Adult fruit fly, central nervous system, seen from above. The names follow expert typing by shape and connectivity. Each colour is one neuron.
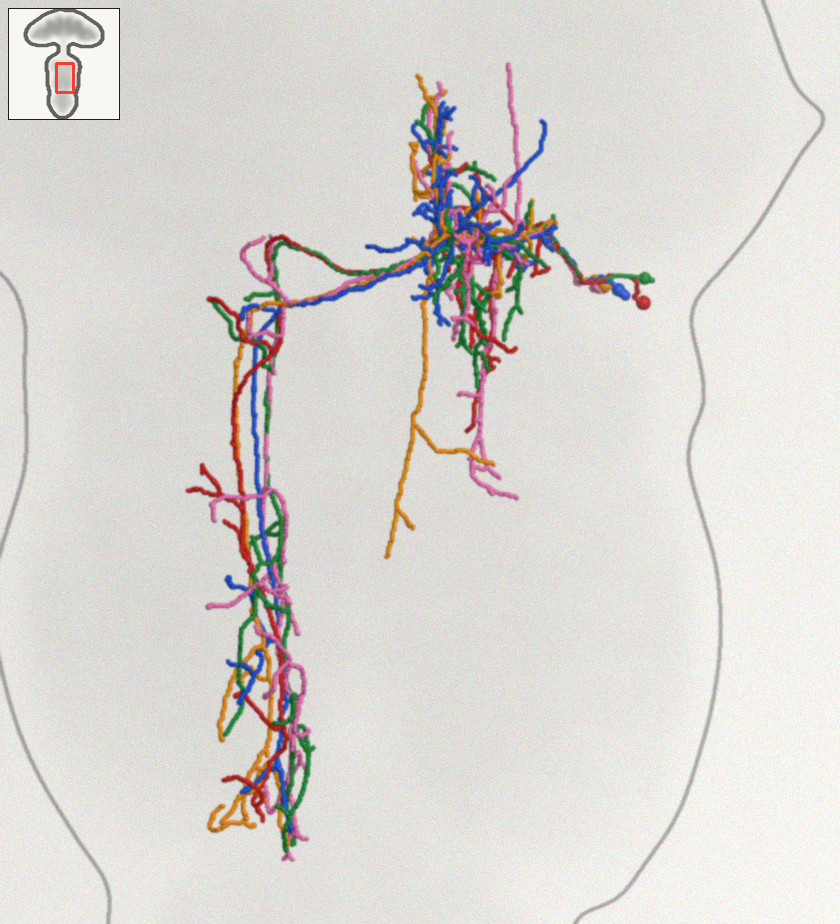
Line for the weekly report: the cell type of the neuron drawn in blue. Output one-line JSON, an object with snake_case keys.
{"cell_type": "IN06A059"}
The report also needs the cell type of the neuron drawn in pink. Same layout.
{"cell_type": "IN06A076_c"}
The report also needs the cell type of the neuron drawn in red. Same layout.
{"cell_type": "IN06A100"}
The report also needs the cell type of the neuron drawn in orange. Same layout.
{"cell_type": "IN06A082"}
